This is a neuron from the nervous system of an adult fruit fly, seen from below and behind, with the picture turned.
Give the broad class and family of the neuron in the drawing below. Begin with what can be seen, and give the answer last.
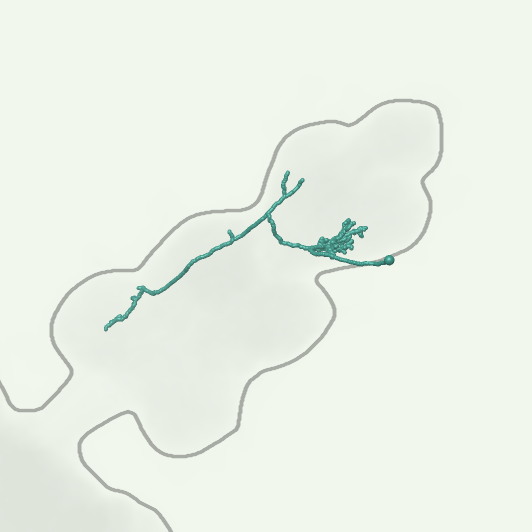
The cell body is on the right of the picture. In this view it is wider than it is tall. It is a nerve-cord intrinsic neuron. The family is hemilineage 08B.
